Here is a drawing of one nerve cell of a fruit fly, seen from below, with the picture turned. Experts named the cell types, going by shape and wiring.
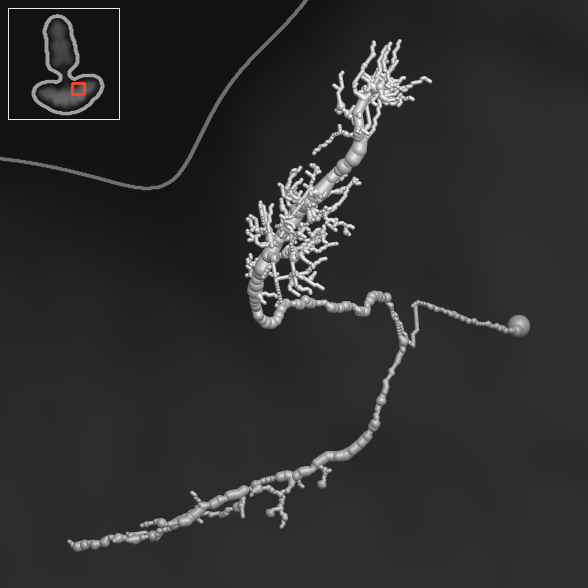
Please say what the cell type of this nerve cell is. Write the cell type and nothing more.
LPLC1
